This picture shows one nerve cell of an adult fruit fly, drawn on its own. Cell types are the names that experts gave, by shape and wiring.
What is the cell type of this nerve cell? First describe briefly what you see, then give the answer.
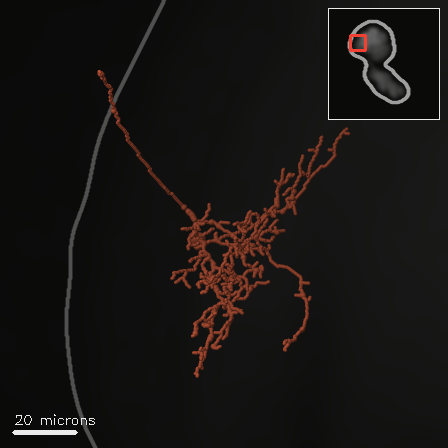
By the scale bar it is about 100 microns tall in this view. Dozens of branch ends can be seen. This is an optic-lobe intrinsic neuron. The cell type is Lawf1.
